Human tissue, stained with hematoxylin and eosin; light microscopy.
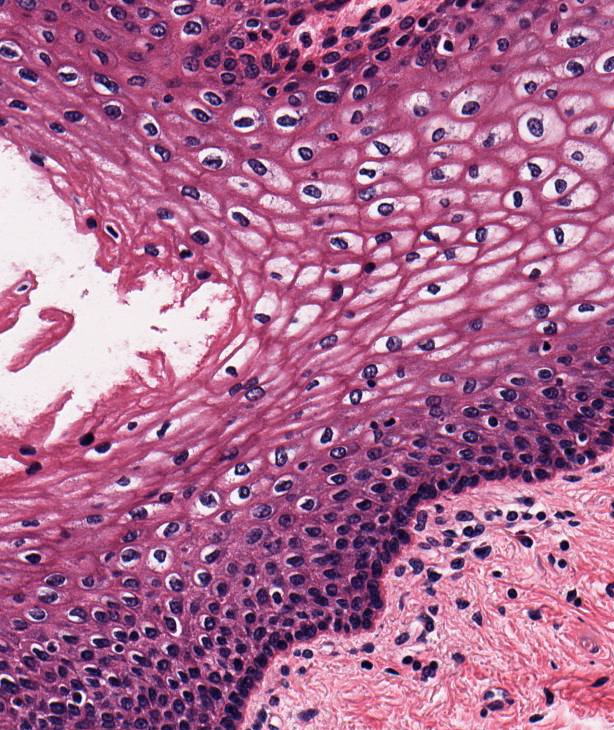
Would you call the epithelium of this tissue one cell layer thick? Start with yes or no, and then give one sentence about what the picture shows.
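No. Stratified squamous epithelium fills most of the field, and stroma occupies only the lower right corner.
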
